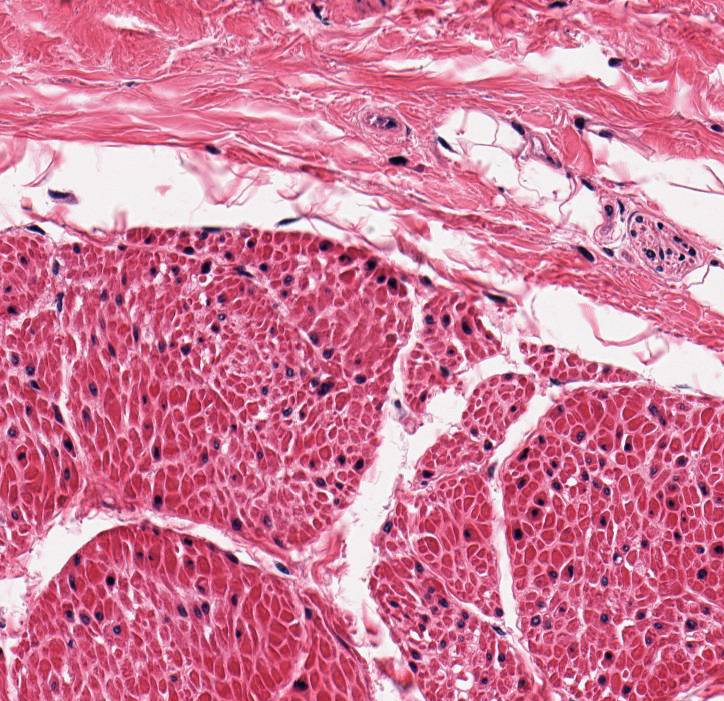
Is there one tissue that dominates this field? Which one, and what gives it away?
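I'd call this fibromuscular stroma. Smooth muscle bundles take up the lower two-thirds, so muscle outweighs the band of dense connective tissue along the top.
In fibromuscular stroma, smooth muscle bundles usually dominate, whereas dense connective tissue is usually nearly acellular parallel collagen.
The muscle cells are cut across as small rounded-polygonal profiles, each visible nucleus lying centrally. Narrow pale clefts, I see, split the muscle into several large bundles.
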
